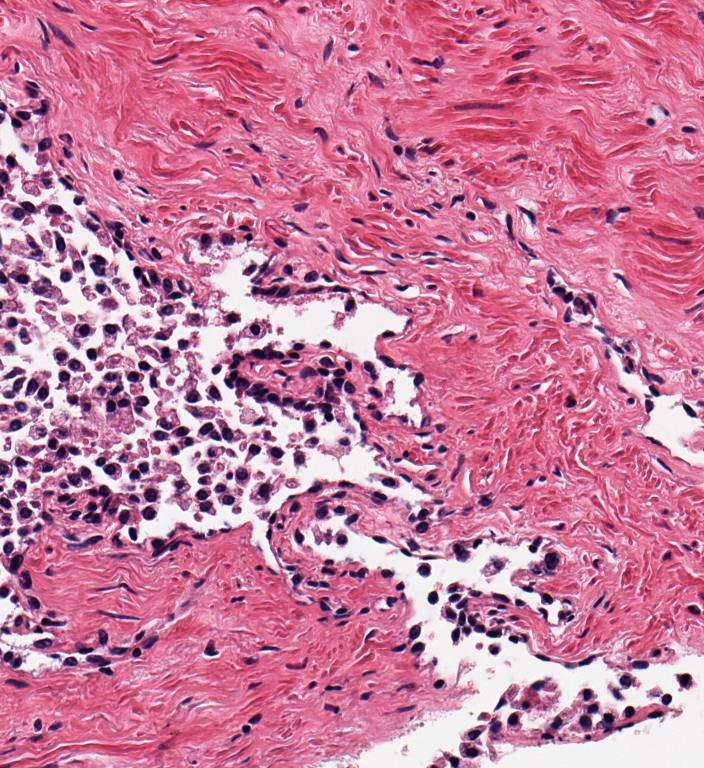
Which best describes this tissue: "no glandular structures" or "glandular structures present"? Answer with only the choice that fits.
No glandular structures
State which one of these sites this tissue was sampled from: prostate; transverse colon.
prostate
